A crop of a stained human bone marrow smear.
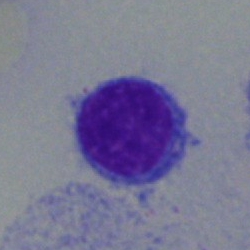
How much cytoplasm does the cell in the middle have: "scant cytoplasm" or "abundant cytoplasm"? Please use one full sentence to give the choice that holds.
Its nucleus occupies most of the cell.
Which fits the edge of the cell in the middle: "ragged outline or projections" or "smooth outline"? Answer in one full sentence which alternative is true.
What bounds the cell is a rough outline.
